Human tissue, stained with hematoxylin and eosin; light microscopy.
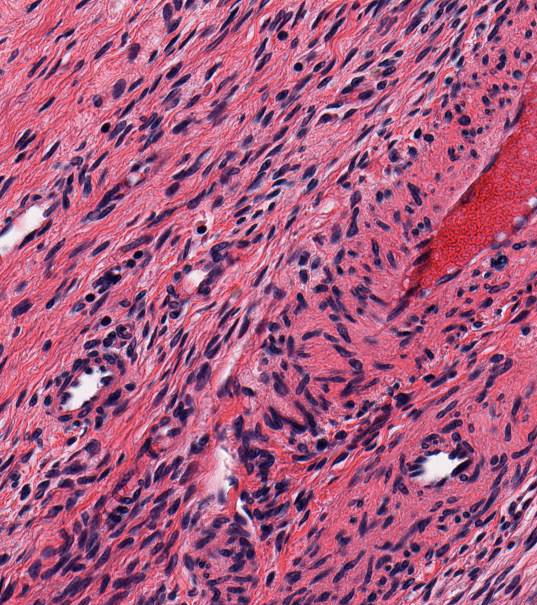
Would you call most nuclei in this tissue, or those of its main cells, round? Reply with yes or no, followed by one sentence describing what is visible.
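No. The spindle cells have elongated, dark-staining nuclei with tapered ends.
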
